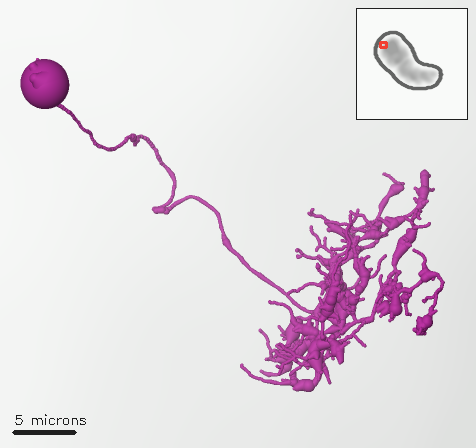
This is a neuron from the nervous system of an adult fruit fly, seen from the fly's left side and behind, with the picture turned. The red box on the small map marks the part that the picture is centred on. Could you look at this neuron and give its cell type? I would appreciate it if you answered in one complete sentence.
The cell type name for this neuron is Dm15.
